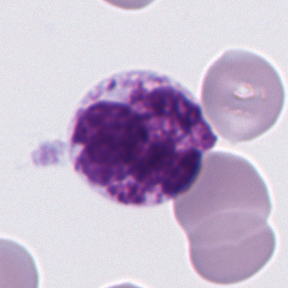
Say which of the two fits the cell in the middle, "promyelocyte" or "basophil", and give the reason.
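This is a basophil, not a promyelocyte. First, the granules: they are dark purple, coarse and uneven in size, and they lie over both the nucleus and the cytoplasm. Second, the nucleus: its outline is irregular and lumpy, and the granules lying over it partly hide it.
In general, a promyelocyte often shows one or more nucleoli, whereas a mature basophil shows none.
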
